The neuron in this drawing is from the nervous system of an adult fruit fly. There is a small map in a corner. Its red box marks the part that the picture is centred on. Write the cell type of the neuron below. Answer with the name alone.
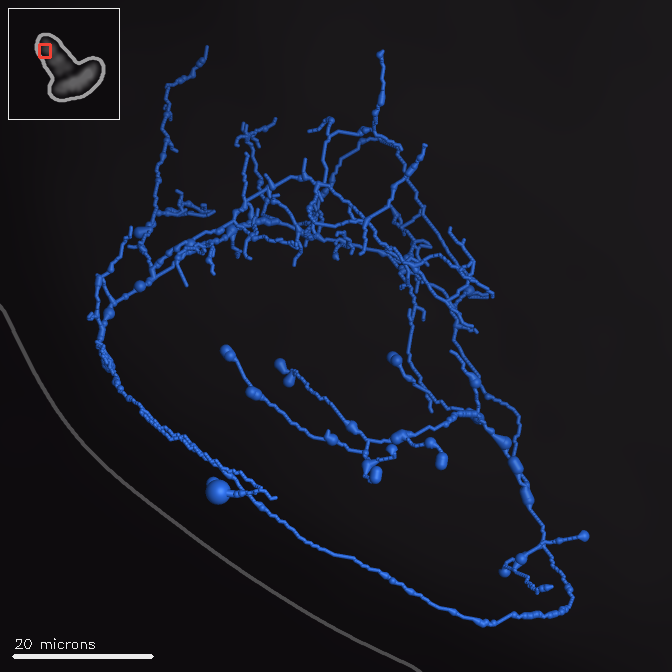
IN09A088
